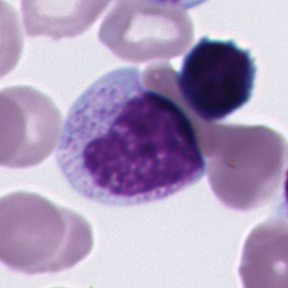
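Myelocyte, shown as a cell with a smooth, roughly oval outline. The nucleus lies toward the lower right, leaving a wider rim of cytoplasm on the upper left. It forms a single unsegmented mass with a slightly irregular outline. The chromatin is dark purple and clumped, with small paler gaps between the clumps.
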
